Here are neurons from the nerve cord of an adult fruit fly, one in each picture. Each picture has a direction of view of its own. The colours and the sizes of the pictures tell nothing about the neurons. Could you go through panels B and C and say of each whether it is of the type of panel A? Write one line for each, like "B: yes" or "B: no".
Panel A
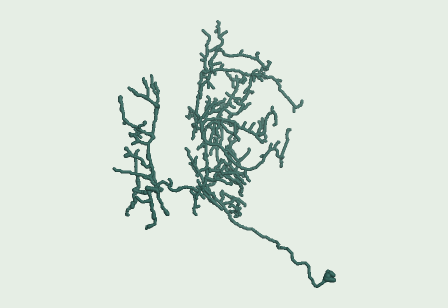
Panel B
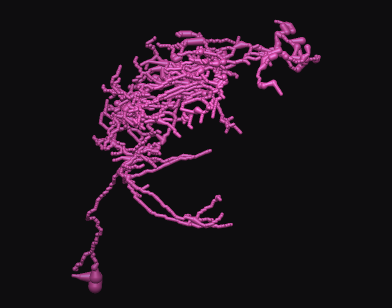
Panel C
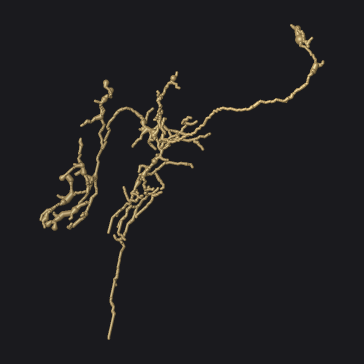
B: no
C: no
